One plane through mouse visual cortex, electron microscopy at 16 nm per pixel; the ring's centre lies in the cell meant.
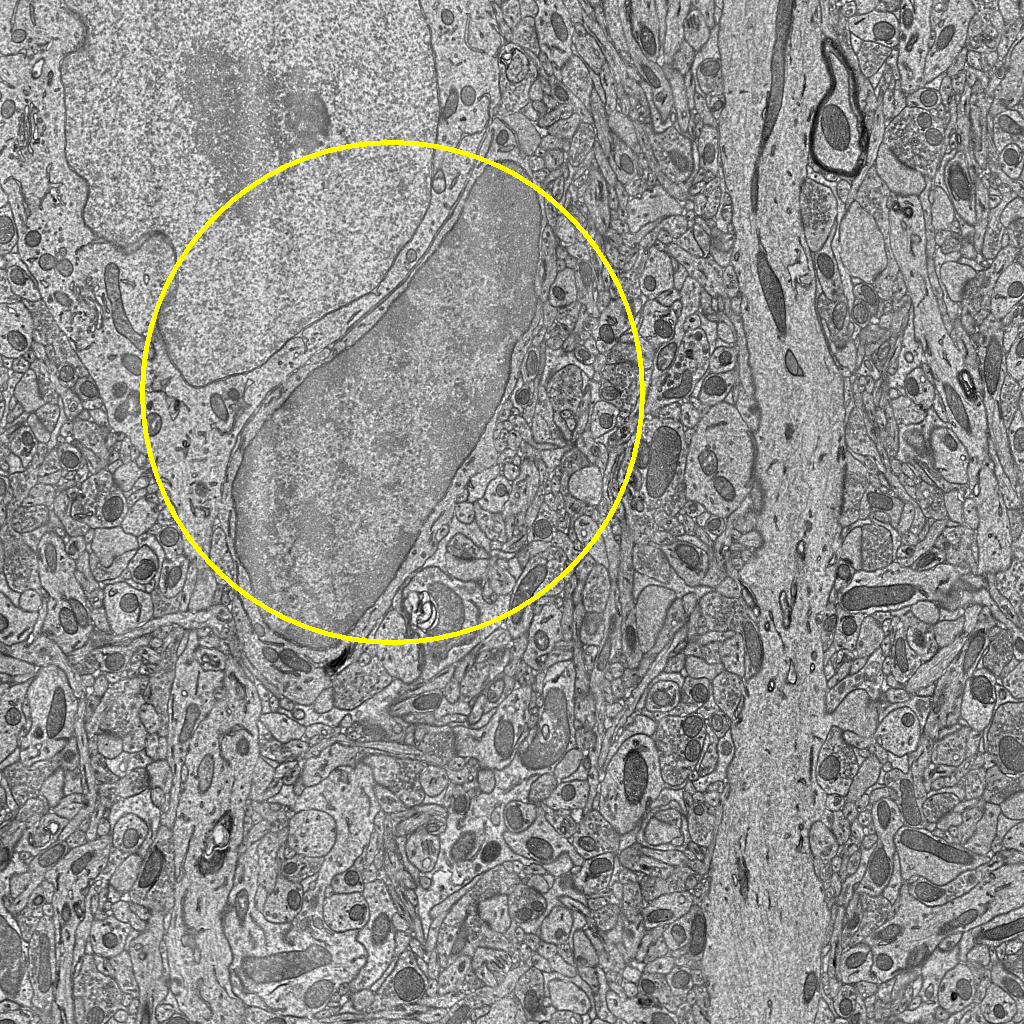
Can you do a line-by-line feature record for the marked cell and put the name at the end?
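Nucleus: elongated oval, long axis diagonal from lower left to upper right
Outline: smooth, without deep folds or indentations
Density: darker overall than the large nucleus of the neighbouring cell body at upper left
Position: pressed against a larger cell body with a pale nucleus on its upper left side
Name: microglial cell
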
